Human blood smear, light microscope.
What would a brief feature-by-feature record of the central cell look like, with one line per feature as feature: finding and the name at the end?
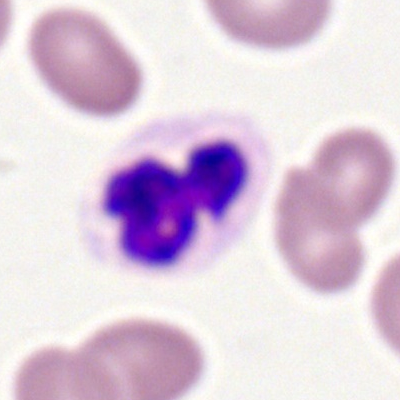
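Chromatin: dark purple, quite densely clumped
Nucleoli: none I can make out
Cytoplasm: a moderate pale pinkish-lilac rim around the nucleus
Vacuoles: none there
Call it: segmented neutrophil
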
